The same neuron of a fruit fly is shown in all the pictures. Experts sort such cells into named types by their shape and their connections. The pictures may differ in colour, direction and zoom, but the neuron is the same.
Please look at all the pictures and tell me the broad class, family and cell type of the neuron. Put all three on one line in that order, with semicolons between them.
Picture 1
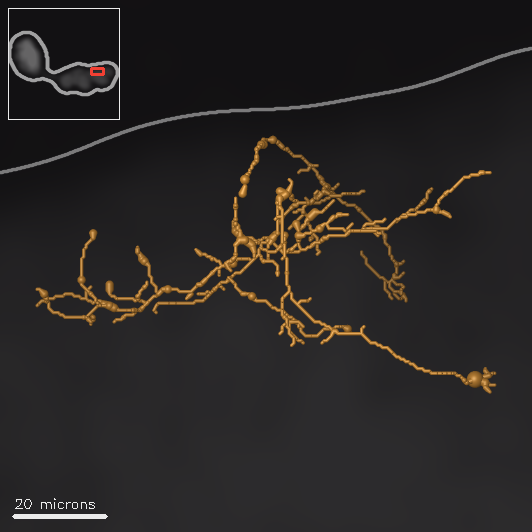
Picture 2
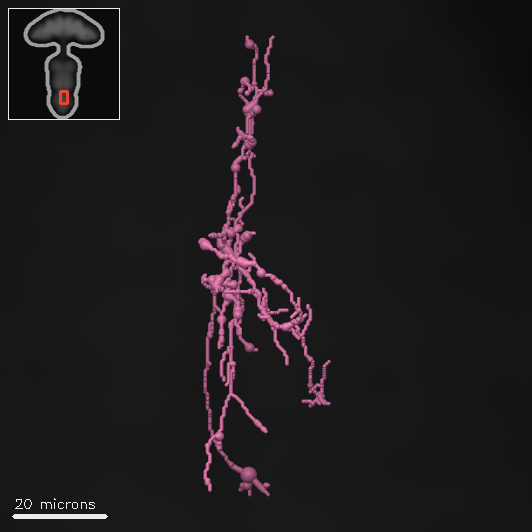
nerve-cord intrinsic neuron; hemilineage 02A; IN02A064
